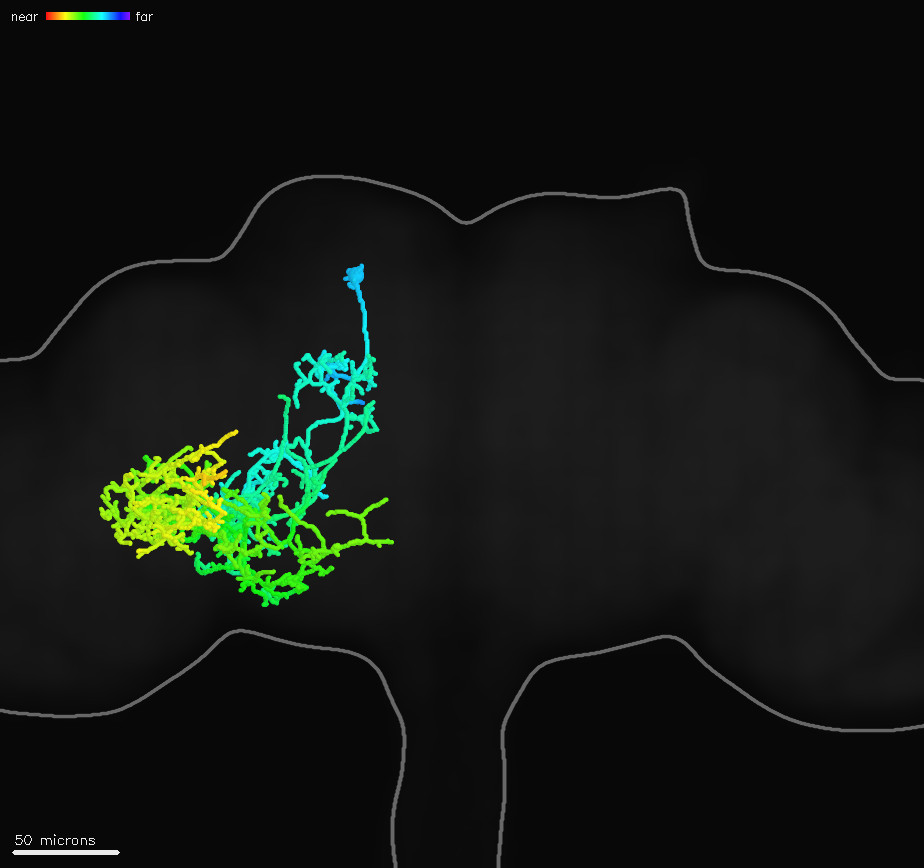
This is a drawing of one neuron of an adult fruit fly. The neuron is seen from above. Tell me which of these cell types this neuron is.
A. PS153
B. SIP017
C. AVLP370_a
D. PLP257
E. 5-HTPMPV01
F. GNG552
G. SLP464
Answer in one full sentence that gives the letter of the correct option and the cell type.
Listed as option D, the cell type PLP257 is that of the neuron.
